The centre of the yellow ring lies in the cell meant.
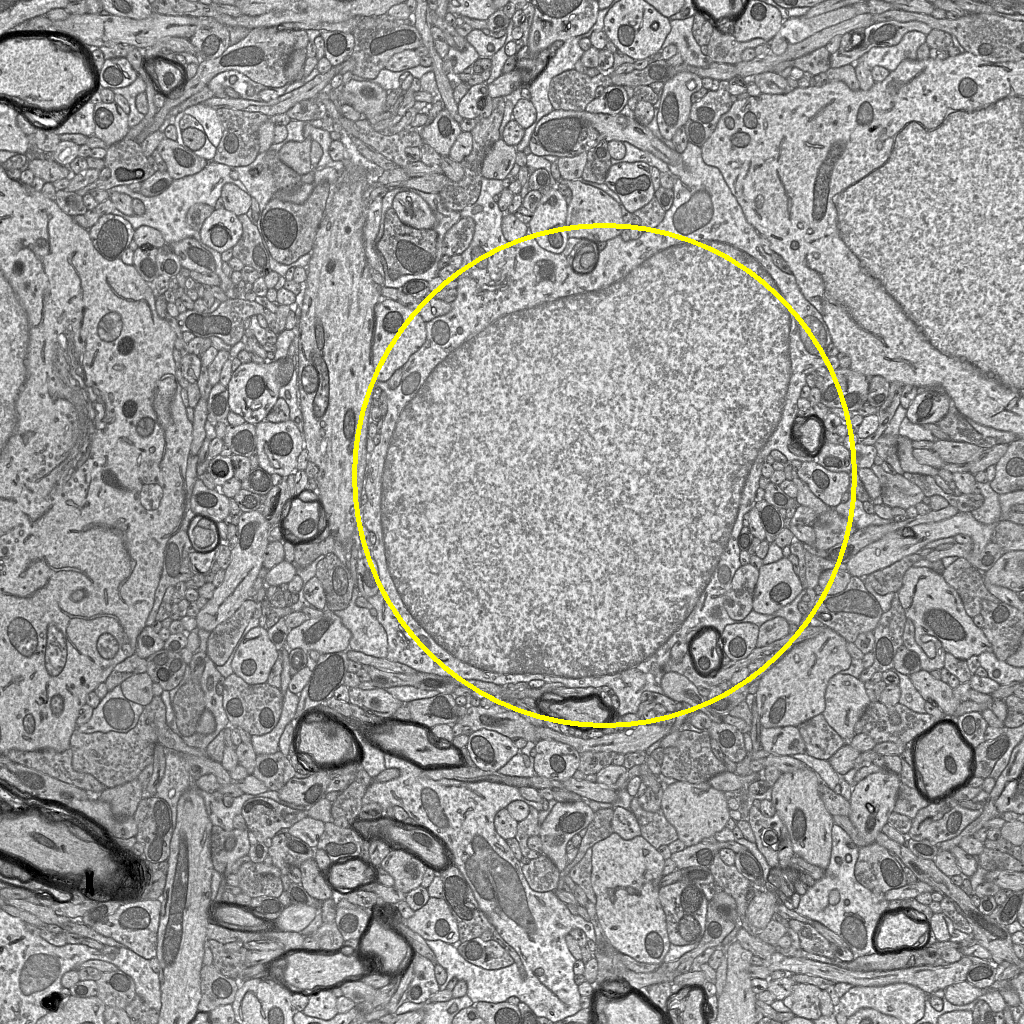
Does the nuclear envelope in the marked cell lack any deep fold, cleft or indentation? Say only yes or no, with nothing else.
Yes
